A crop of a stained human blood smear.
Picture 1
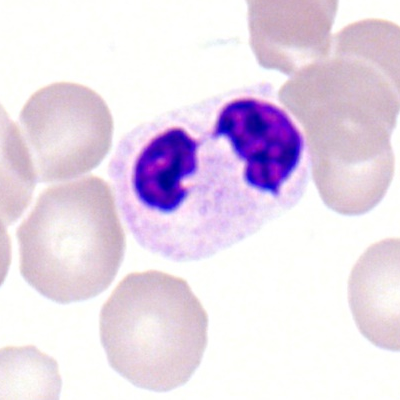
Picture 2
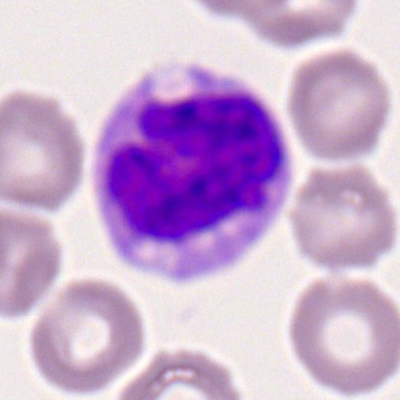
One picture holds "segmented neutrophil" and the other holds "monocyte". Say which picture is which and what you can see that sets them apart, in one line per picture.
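The cell in picture 1 is a segmented neutrophil. The cytoplasm holds fine, small lilac granules scattered evenly throughout.
The cell in picture 2 is a monocyte. No distinct granules are visible in the cytoplasm.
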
